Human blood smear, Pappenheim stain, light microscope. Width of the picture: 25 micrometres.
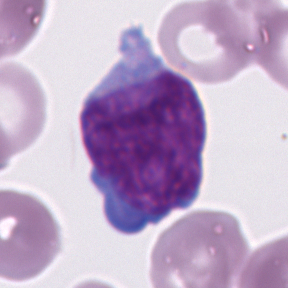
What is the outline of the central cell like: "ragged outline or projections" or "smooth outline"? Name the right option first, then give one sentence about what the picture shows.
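Ragged outline or projections. A ragged, fringed projection of pale cytoplasm sticks out from the top of the cell.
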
